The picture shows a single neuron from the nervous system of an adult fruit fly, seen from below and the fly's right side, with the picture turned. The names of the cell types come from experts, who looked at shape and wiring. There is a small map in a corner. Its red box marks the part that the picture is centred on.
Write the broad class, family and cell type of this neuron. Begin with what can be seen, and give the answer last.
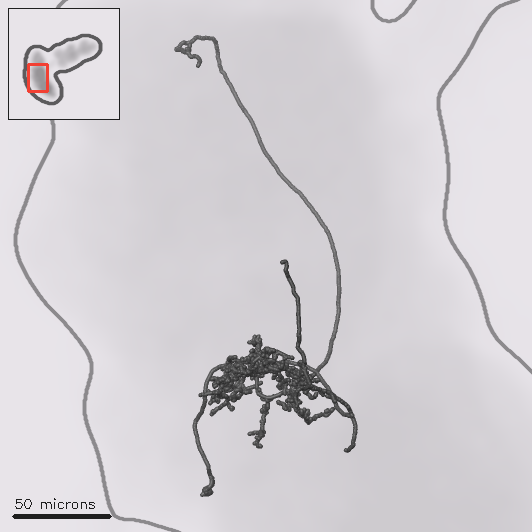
It lies in the brain. By the scale bar it is about 250 microns tall in this view. It is a central-brain intrinsic neuron. The family is hemilineage ALl1_ventral. It is of cell type CB2789.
